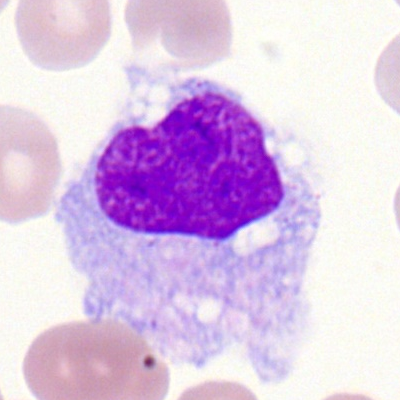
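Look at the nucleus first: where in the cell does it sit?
In the upper part, with most of the cytoplasm lying below it.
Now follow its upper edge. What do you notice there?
A shallow notch.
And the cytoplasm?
Abundant and pale grey-blue, with fine, faint pinkish granules.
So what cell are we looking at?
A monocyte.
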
